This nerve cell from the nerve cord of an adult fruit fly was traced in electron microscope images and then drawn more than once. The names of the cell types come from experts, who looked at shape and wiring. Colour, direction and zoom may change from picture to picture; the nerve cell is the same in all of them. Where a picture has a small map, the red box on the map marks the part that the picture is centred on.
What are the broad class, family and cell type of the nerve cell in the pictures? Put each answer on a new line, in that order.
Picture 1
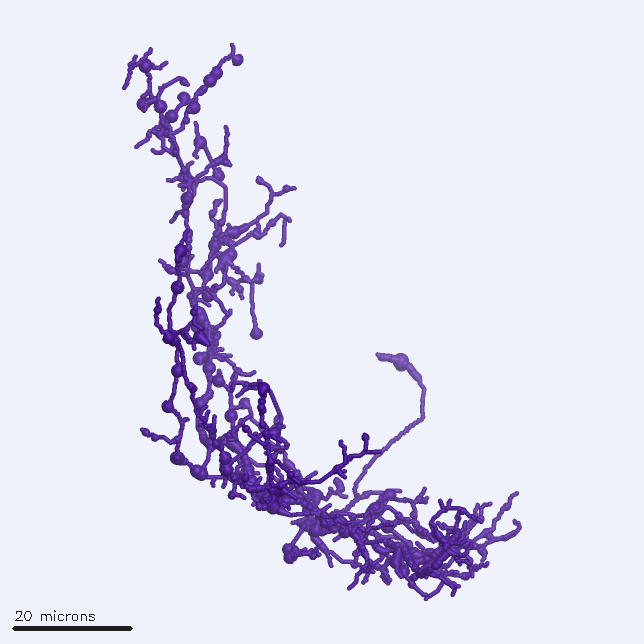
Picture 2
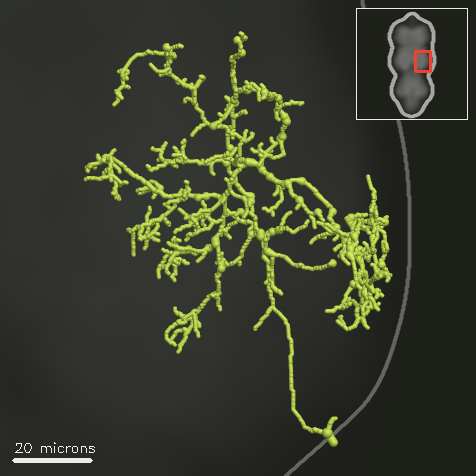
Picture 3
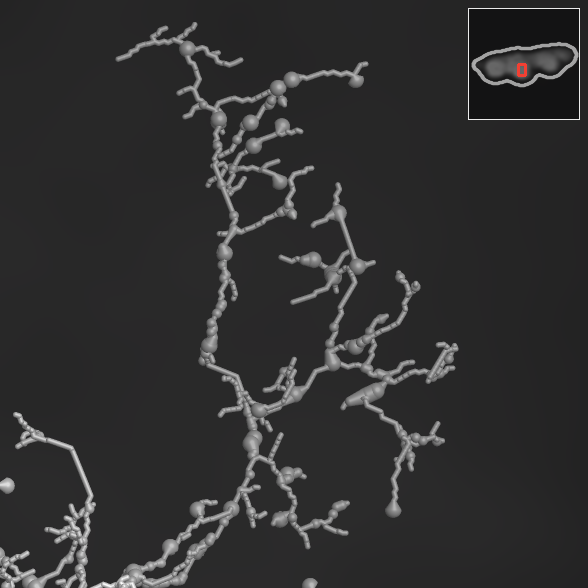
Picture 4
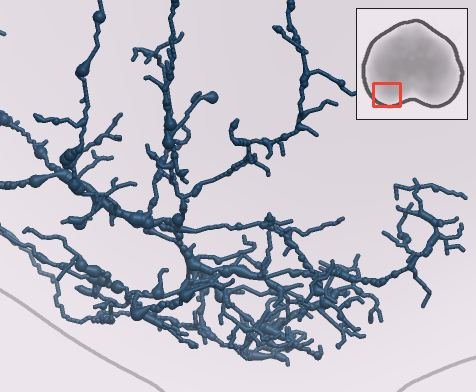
nerve-cord intrinsic neuron
hemilineage 13A
IN13A054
